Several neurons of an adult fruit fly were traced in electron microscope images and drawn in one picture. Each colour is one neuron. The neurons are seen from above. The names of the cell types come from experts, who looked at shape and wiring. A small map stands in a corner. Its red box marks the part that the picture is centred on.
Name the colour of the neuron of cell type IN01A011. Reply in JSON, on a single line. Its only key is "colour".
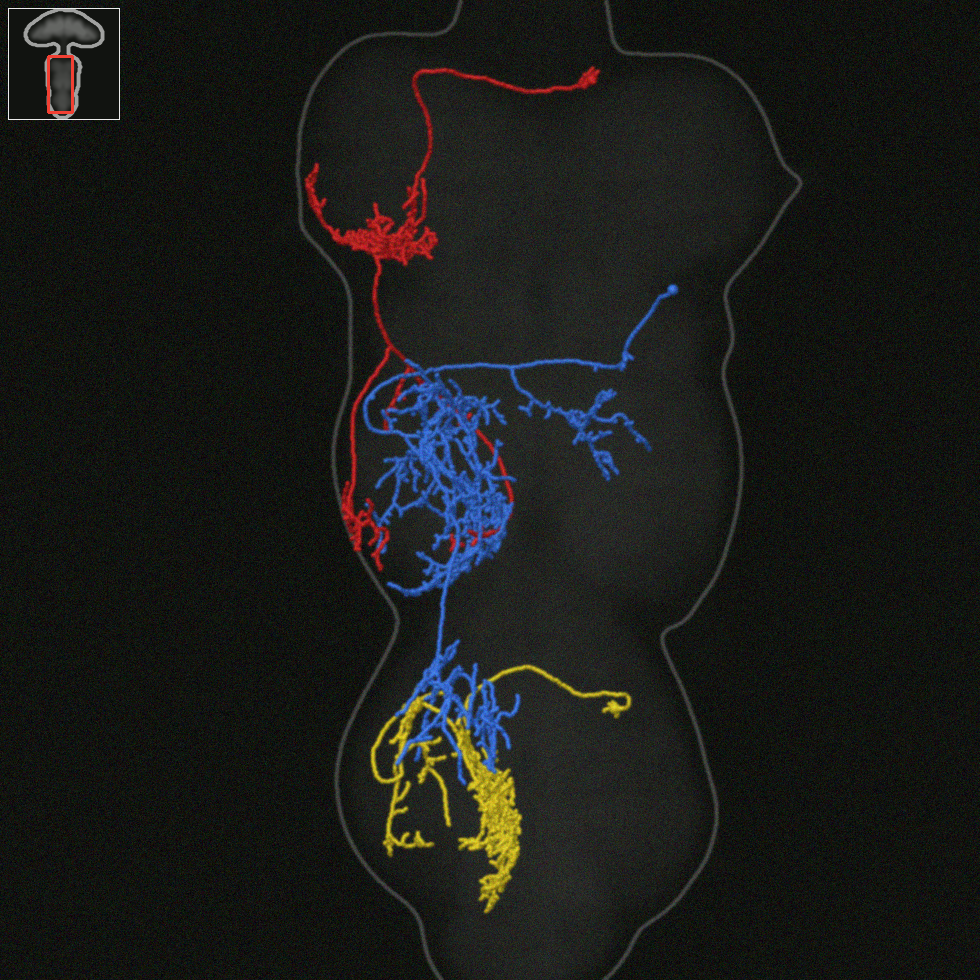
{"colour": "blue"}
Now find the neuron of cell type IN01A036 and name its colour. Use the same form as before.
{"colour": "yellow"}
